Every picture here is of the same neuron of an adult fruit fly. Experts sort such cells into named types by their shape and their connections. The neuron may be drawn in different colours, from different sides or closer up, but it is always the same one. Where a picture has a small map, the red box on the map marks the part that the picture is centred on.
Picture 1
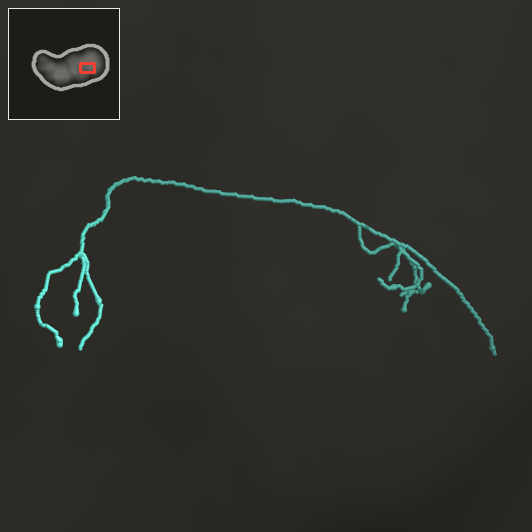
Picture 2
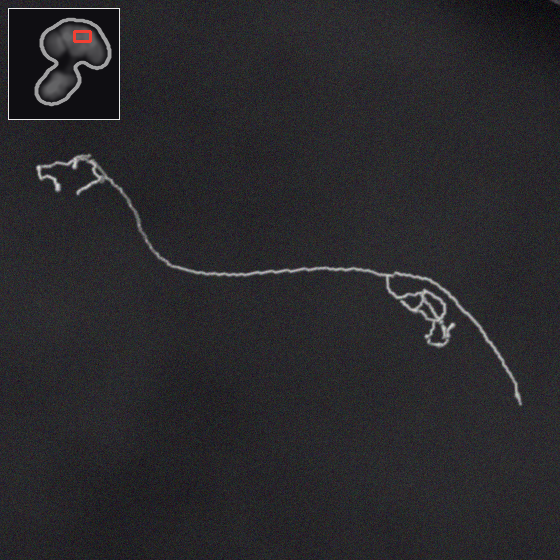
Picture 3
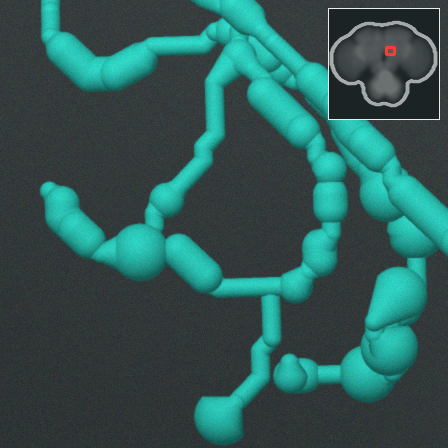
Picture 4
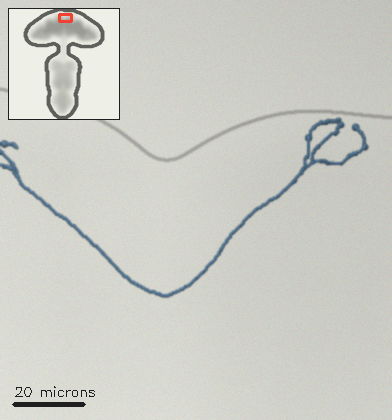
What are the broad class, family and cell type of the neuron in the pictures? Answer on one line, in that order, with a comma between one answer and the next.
sensory neuron entering the brain, class olfactory, ORN_DA2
